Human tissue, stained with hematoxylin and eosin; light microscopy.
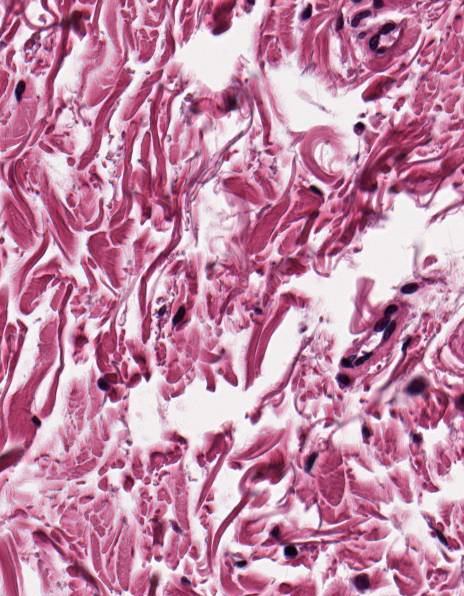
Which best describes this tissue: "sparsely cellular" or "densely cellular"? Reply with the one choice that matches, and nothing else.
Sparsely cellular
